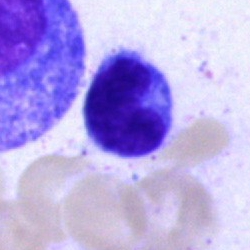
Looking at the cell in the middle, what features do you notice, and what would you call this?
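Nearly the whole cell is taken up by the nucleus. Its chromatin is dense and stains dark purple, and no nucleoli can be seen. The cell surface shows no projections. It is a lymphocyte.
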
